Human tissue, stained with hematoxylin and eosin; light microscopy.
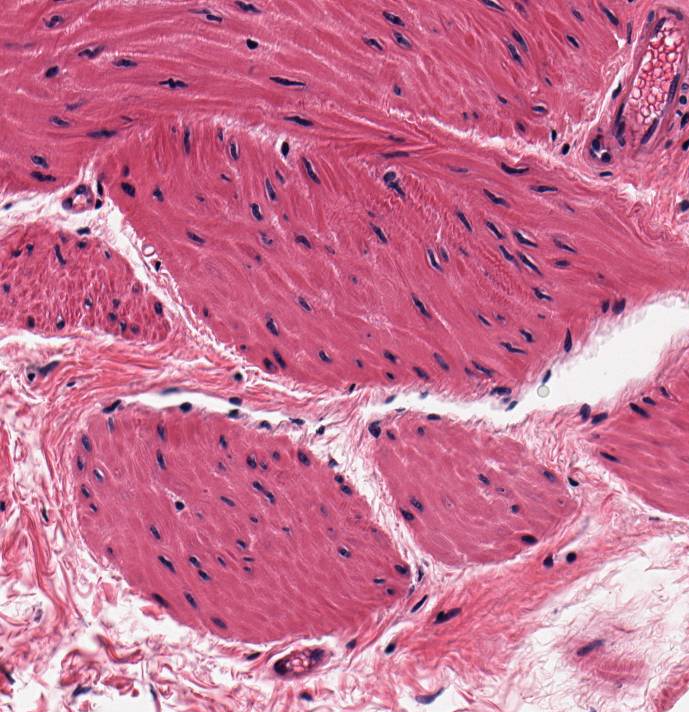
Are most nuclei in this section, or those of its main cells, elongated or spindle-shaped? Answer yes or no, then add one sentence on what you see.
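Yes. Each smooth muscle cell has a single elongated, cigar-shaped nucleus lying centrally within the cell.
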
